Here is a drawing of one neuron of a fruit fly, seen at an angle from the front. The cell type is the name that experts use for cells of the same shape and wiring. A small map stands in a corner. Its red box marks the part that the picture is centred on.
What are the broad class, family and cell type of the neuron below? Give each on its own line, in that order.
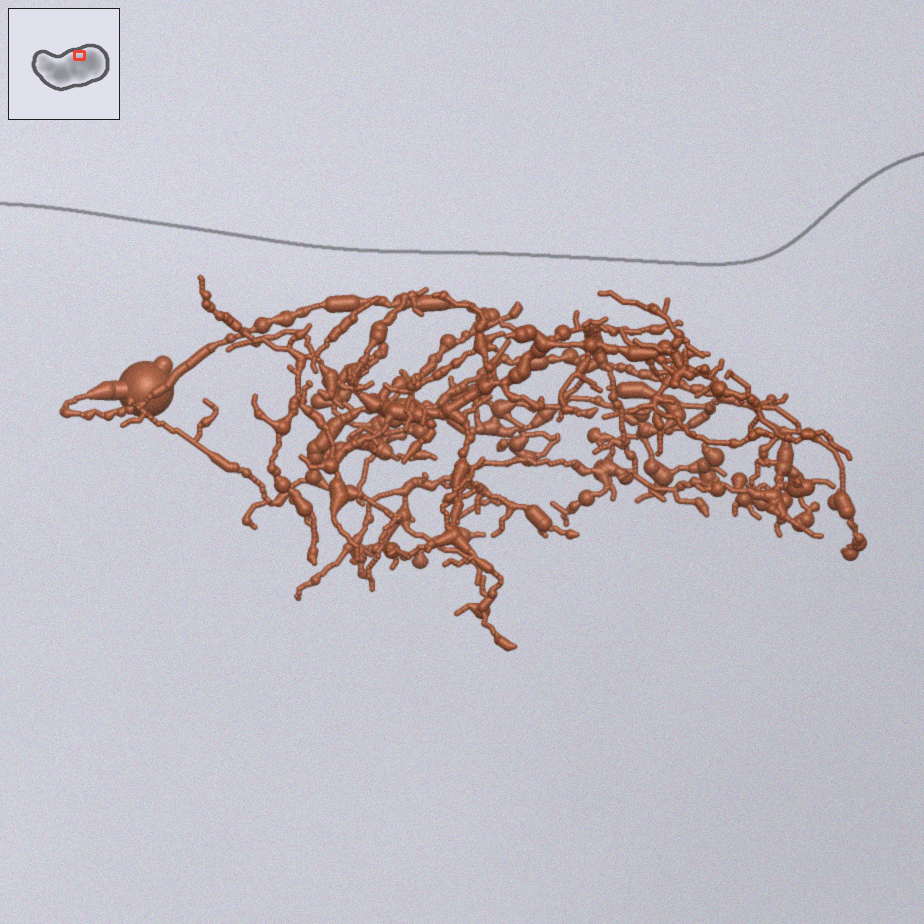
central-brain intrinsic neuron
hemilineage SMPpd2
SMP338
